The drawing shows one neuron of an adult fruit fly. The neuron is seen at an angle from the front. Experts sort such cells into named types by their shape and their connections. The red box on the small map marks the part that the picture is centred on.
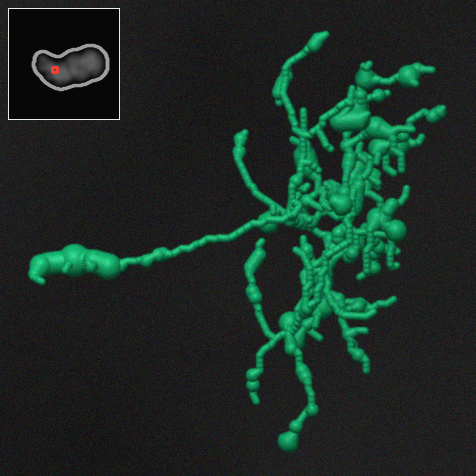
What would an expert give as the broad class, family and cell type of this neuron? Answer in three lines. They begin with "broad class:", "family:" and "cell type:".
broad class: optic-lobe intrinsic neuron
family: Dm
cell type: Dm10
